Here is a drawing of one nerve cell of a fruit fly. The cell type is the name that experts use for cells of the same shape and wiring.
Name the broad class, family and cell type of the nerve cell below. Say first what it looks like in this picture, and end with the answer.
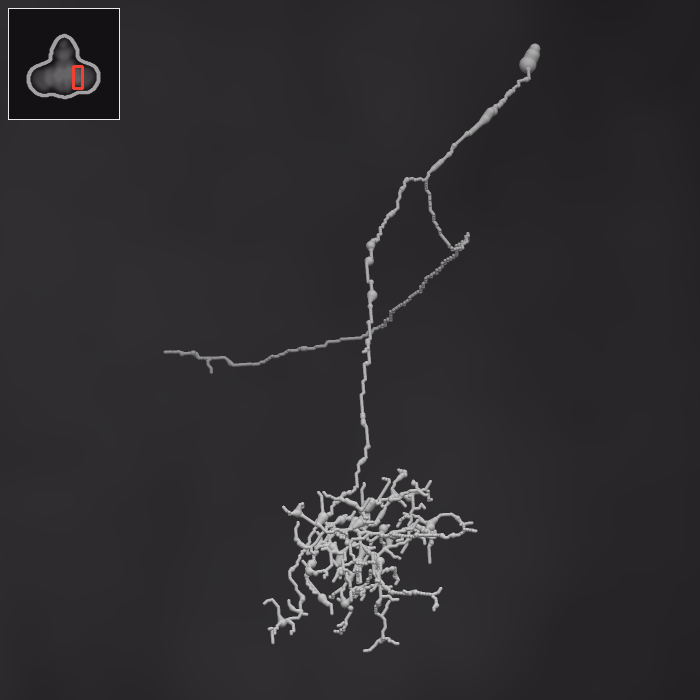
Its cell body lies at the upper right of the picture. The picture shows dozens of branch ends. Its broad class is visual projection neuron. Its family is hemilineage VPNd2. The cell type is LC10b.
